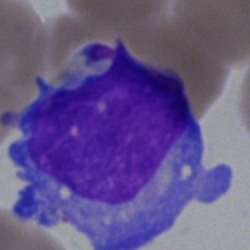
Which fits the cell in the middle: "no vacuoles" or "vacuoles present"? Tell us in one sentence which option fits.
Within the cytoplasm of this cell, one or more clear vacuoles are present.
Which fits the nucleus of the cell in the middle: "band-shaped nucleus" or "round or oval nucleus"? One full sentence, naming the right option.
The nucleus of this cell is one compact round or oval mass.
